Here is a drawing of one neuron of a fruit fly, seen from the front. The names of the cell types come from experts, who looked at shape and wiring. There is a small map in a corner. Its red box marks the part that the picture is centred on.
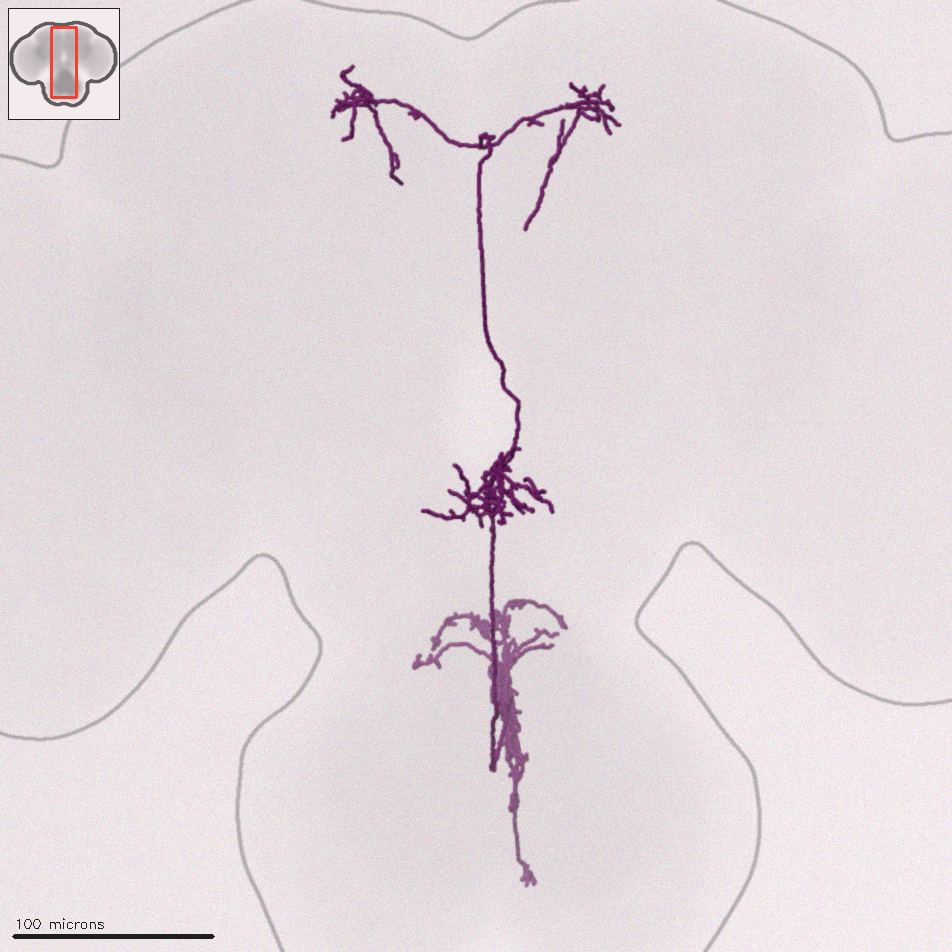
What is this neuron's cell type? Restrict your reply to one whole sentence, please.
The neuron is of cell type AN27X017.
